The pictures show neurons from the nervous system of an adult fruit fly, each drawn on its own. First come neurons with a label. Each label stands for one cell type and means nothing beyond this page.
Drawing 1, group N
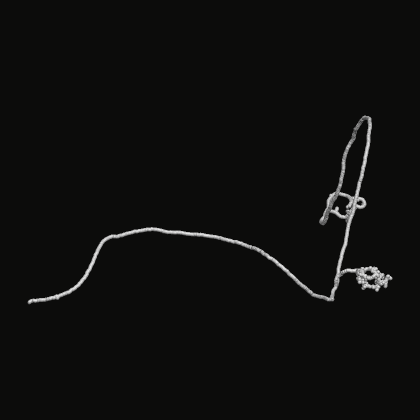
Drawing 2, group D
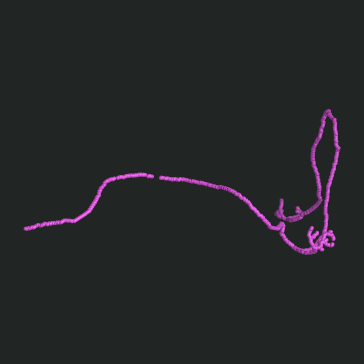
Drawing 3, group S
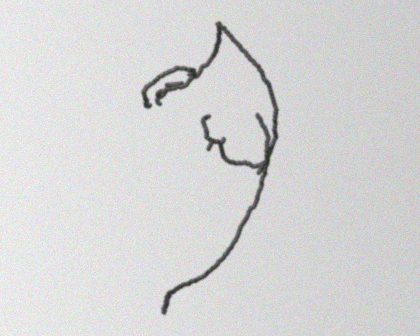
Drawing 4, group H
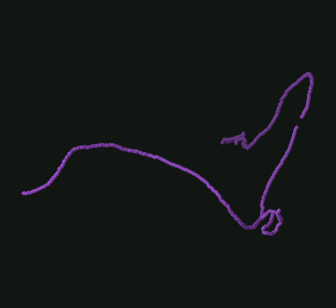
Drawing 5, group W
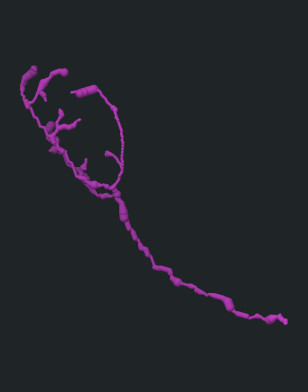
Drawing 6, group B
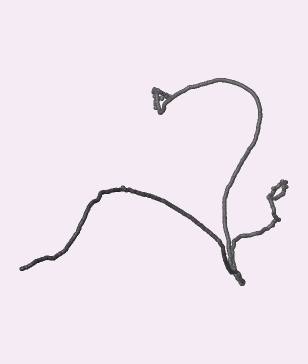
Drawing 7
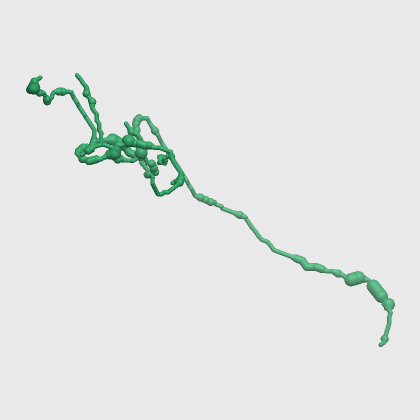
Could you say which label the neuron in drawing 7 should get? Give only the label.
group W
